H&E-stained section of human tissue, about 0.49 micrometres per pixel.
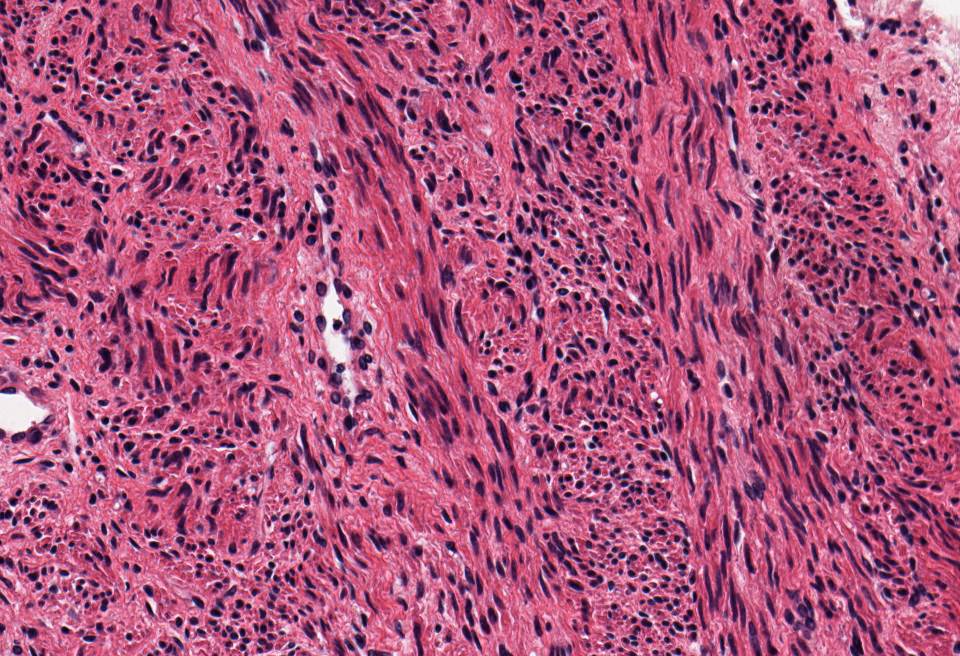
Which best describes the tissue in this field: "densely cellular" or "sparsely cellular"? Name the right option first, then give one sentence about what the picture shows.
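Densely cellular. Nuclei are densely packed throughout the field.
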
